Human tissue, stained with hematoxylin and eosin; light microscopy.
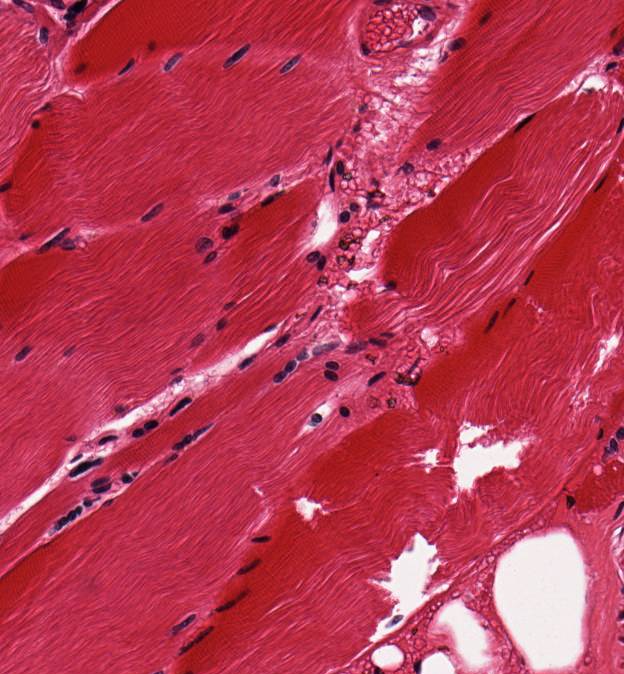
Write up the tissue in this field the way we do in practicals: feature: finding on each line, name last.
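Nuclei: dark, flattened, elongated, sitting at the fibre edges
Cytoplasm: fine longitudinal lines, wavy in many fibres
Between fibres: a narrow diagonal strip of loose connective tissue with small dark nuclei, through mid-field
Epithelium: none, anywhere in the field
Name: skeletal muscle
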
